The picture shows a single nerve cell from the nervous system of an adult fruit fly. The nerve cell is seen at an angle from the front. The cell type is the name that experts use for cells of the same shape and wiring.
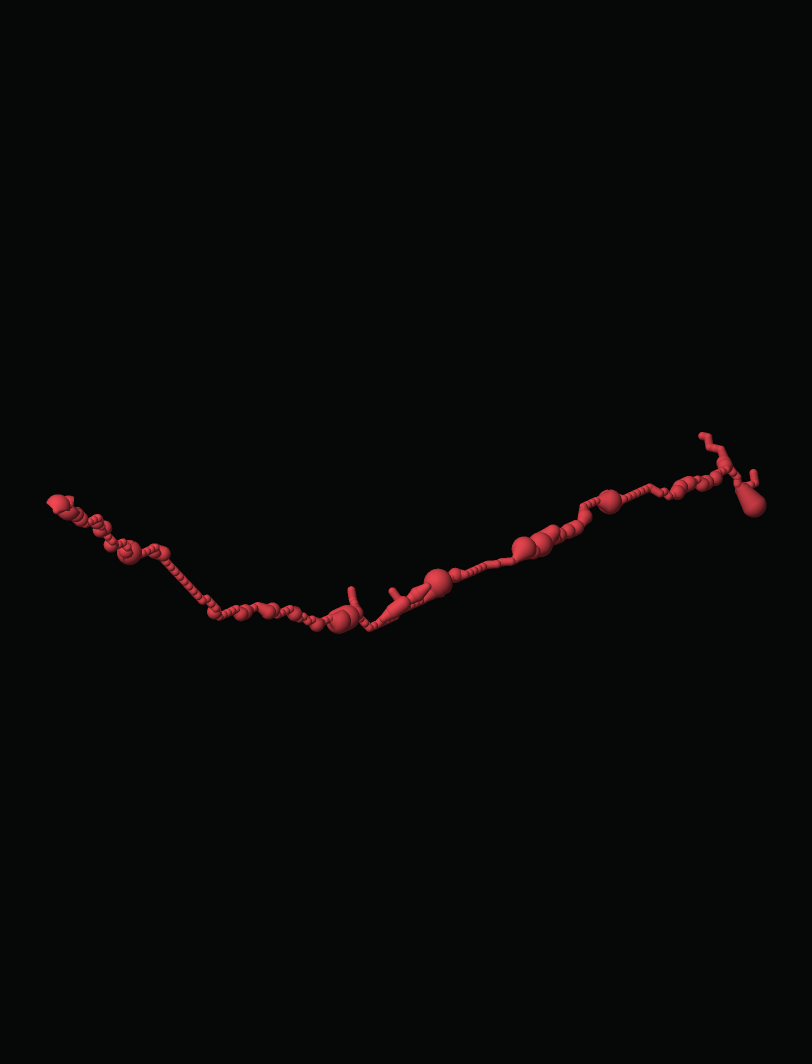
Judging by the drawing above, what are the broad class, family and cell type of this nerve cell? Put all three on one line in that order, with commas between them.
sensory neuron entering the brain, class mechanosensory, JO-B1_b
